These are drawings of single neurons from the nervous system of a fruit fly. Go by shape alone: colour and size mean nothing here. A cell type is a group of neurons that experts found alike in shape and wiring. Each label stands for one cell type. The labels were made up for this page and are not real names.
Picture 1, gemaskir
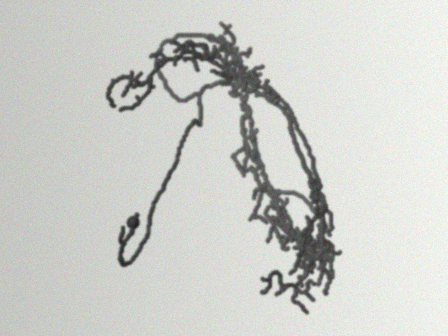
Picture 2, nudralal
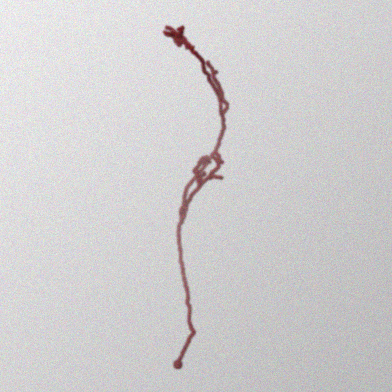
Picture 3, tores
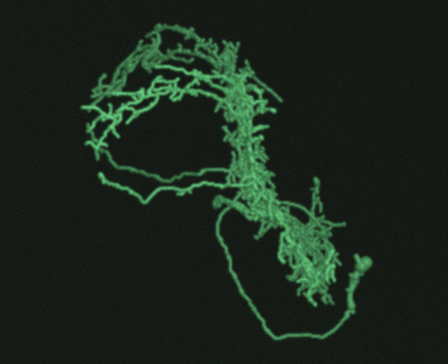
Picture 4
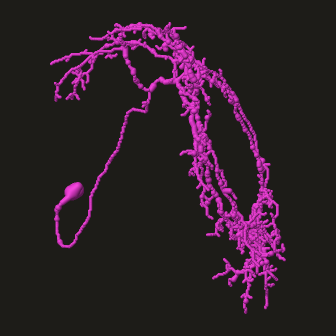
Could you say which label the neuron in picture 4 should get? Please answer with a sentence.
It belongs to gemaskir.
